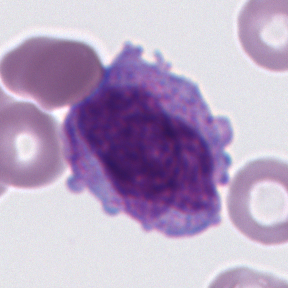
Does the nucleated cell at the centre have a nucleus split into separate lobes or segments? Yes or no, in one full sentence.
No, it is a single compact round, oval or kidney-shaped nucleus that this cell has.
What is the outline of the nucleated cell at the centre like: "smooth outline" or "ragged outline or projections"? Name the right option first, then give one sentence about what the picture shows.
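Ragged outline or projections. The cell outline is irregular, with many small projections along its edge.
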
